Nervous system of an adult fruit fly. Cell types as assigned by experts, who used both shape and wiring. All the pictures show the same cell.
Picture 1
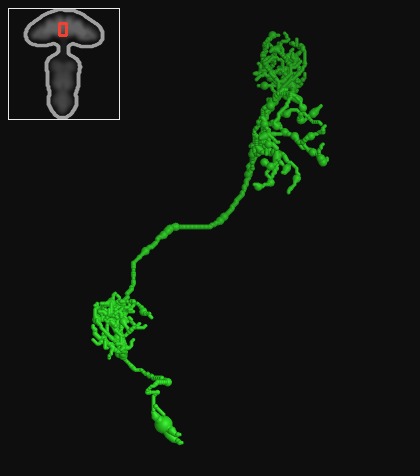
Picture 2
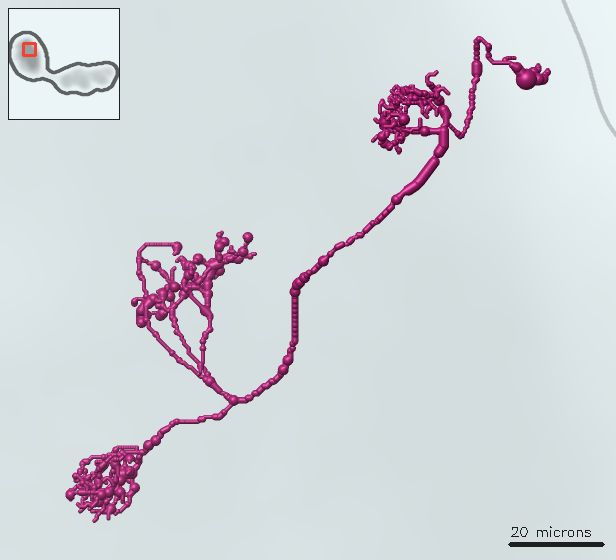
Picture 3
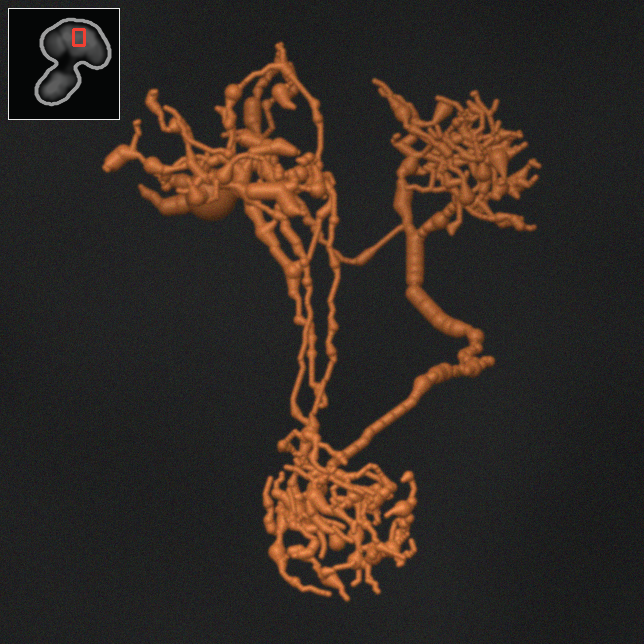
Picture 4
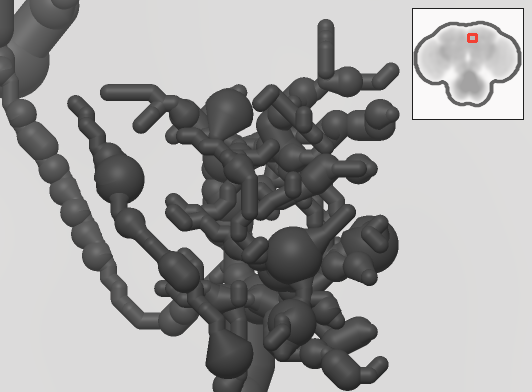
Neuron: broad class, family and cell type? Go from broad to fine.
central-brain intrinsic neuron; class CX; PFNd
